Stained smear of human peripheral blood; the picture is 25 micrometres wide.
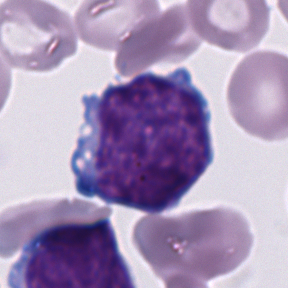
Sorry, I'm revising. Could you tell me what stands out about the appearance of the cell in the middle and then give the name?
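A single unlobed nucleus fills about 80% of the cell's area. The cytoplasm is deep blue and holds a few small pale vacuoles on the left side, where the edge of the cell bears small ragged blebs. The cell is a myeloblast.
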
